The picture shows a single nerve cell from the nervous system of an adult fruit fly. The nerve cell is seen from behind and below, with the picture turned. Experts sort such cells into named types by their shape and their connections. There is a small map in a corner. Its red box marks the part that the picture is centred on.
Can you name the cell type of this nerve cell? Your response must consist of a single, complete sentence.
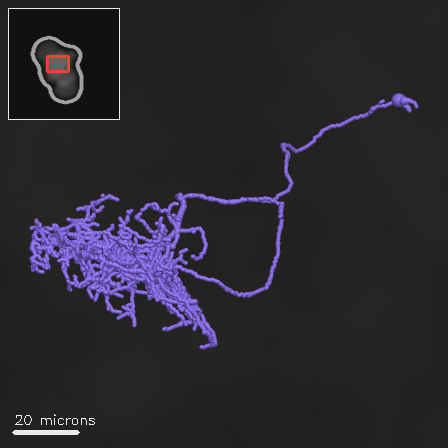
Regarding its cell type, the nerve cell is LAL017.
